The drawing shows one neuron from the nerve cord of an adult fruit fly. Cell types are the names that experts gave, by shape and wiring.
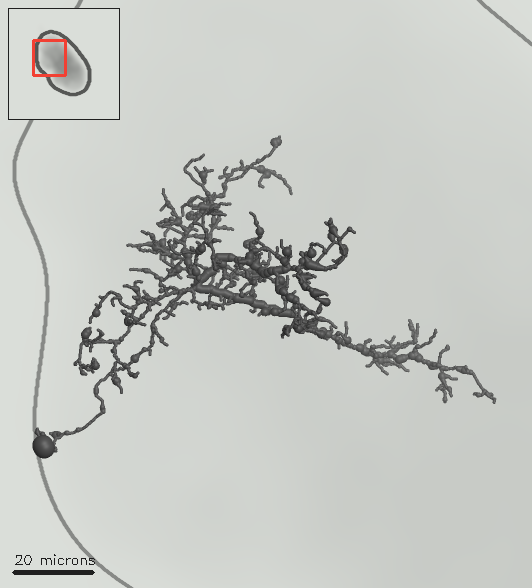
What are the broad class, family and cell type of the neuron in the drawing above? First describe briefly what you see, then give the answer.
From left to right in the picture it spans about 120 microns. In this view it is wider than it is tall. It is a nerve-cord intrinsic neuron. Its family is hemilineage 13A. Its cell type is IN13A033.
